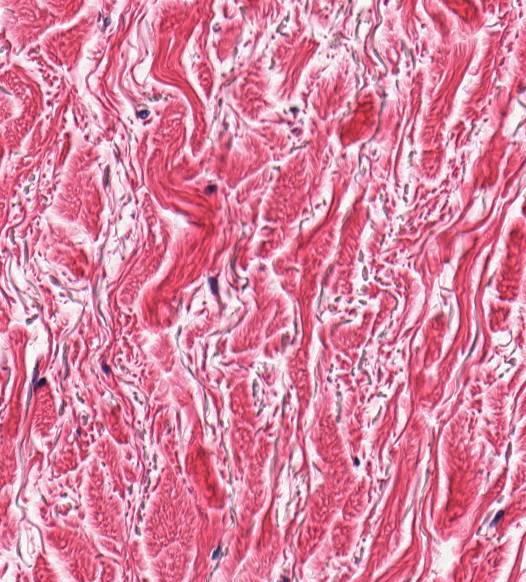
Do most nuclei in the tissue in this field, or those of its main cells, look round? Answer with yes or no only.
No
